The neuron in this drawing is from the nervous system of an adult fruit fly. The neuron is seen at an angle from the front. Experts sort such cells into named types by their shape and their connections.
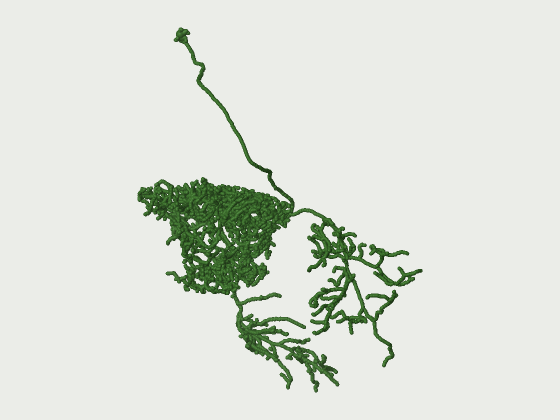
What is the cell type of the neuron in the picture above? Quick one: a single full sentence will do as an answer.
Classified by cell type, this neuron is ALBN1.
